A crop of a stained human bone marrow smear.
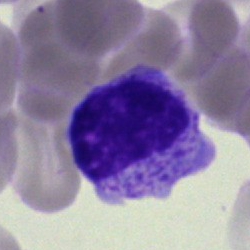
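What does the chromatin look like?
Dense and dark purple, with a few small paler patches.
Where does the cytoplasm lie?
It forms a crescent on the lower right side of the nucleus.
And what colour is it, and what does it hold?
It's pale lilac-blue and holds many fine purple granules.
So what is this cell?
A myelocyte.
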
